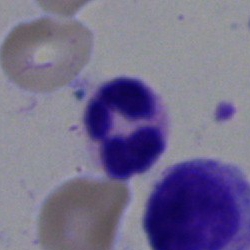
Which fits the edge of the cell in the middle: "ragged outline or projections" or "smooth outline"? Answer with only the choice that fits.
Smooth outline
